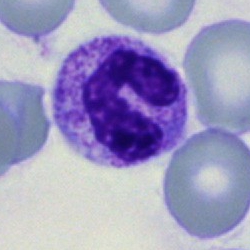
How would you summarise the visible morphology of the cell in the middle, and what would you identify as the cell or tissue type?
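Smooth and round, the outline of this cell is unbroken. Its nucleus forms a thick curved band bent around a narrow pale cleft, and the chromatin is dark purple and coarsely clumped. Fine purple-pink granules fill the cytoplasm. The cell is a segmented neutrophil.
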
